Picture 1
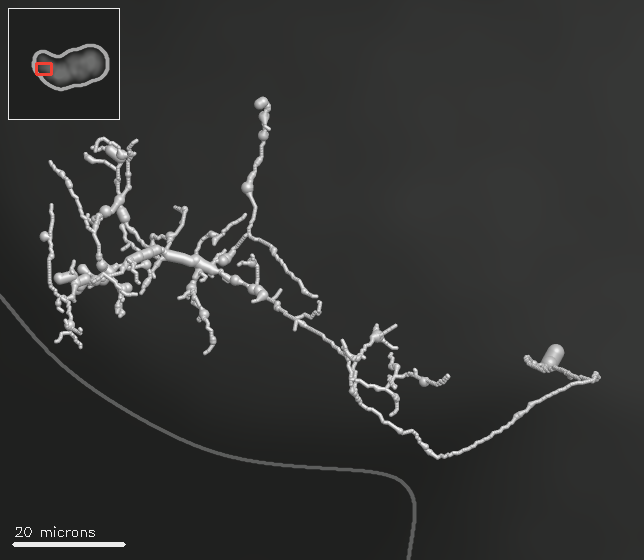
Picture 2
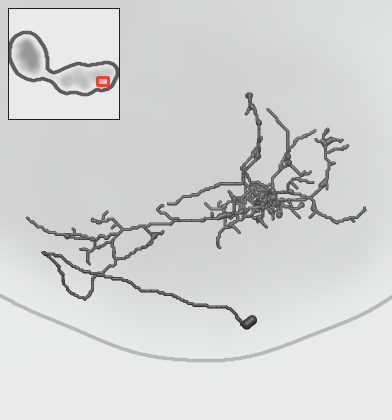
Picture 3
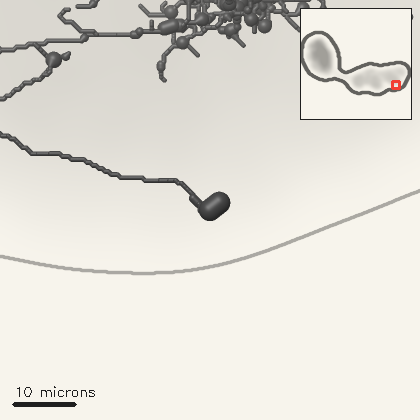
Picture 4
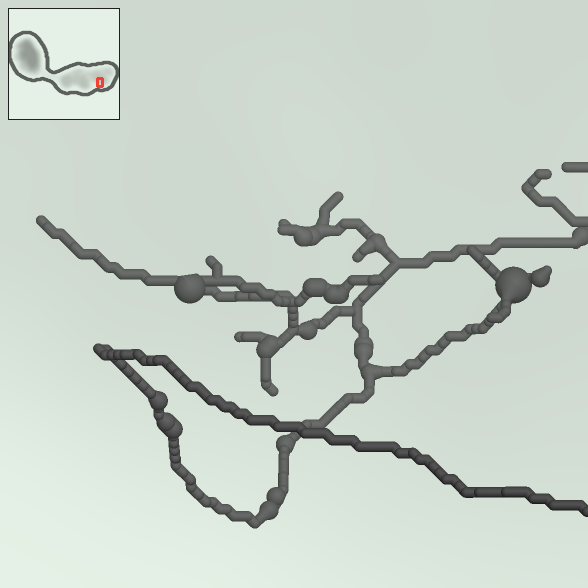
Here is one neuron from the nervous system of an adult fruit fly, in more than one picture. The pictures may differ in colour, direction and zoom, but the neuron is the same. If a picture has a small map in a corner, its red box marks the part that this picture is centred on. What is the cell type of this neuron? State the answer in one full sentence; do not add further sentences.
So far as cell type goes, this neuron is IN14A095.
